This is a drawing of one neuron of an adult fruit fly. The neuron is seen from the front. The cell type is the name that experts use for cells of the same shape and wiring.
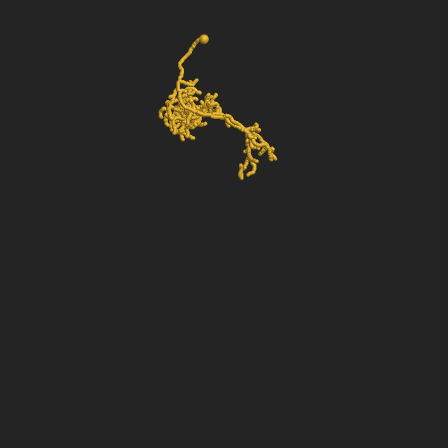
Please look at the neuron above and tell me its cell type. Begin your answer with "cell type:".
cell type: INXXX411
